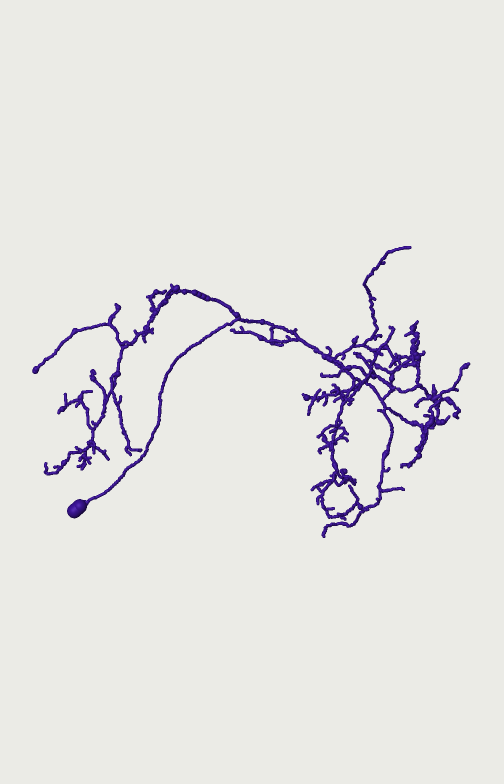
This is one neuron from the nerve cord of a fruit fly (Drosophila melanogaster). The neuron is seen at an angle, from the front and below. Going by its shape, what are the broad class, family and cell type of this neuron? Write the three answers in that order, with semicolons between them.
nerve-cord intrinsic neuron; hemilineage 12B; IN12B053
